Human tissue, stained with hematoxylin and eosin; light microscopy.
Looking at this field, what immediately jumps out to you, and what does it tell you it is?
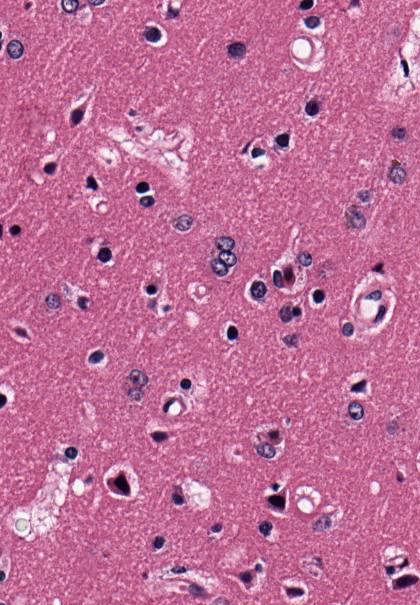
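That's cerebral cortex. The pink, finely granular, fibrillary background fits neuropil, and the angular, triangular dark bodies in the lower half fit pyramidal cells.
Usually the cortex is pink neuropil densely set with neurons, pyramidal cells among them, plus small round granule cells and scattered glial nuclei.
Small round dark-blue nuclei lie evenly throughout, and there's no epithelium anywhere.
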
